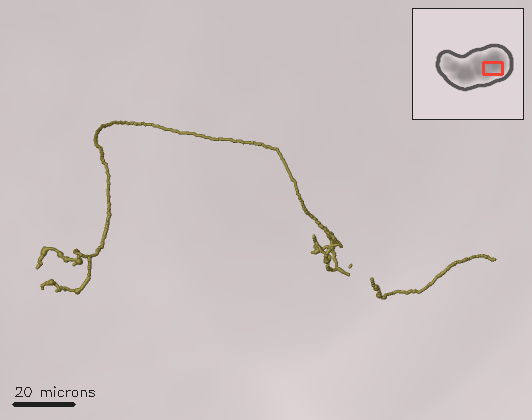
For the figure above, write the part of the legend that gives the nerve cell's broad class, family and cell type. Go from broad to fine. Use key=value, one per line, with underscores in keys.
broad_class=sensory neuron entering the brain
family=class olfactory
cell_type=ORN_VA6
